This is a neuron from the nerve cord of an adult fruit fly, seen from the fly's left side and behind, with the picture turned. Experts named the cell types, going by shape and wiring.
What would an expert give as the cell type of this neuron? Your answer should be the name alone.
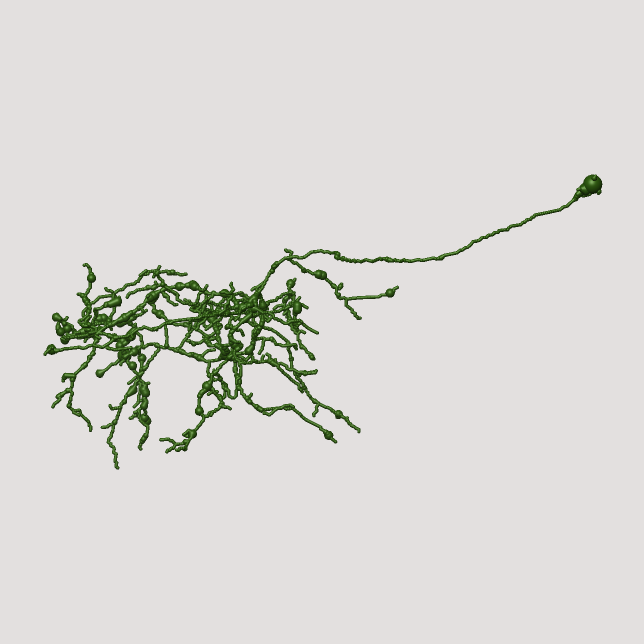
IN14A034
